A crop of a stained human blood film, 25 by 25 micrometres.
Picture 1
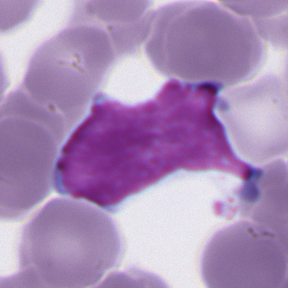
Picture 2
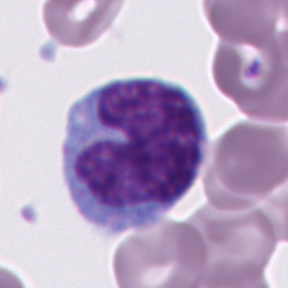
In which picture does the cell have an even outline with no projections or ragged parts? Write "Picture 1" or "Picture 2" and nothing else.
Picture 2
